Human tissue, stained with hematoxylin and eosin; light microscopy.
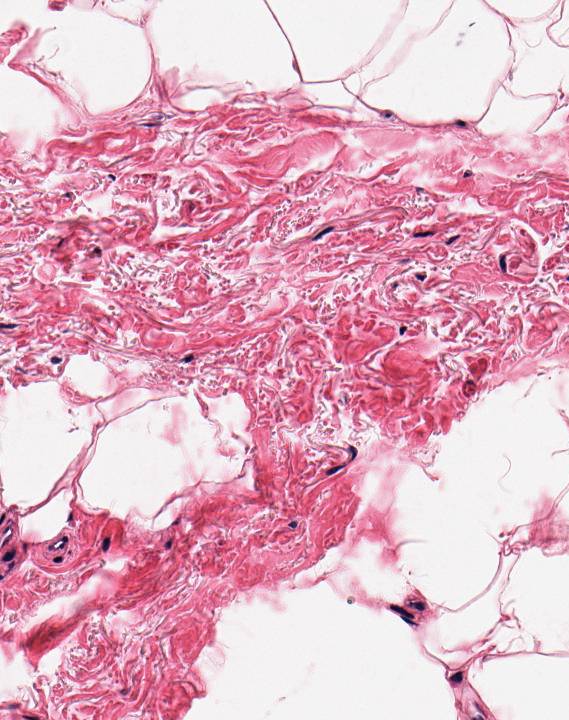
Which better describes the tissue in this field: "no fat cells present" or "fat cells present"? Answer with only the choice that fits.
Fat cells present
